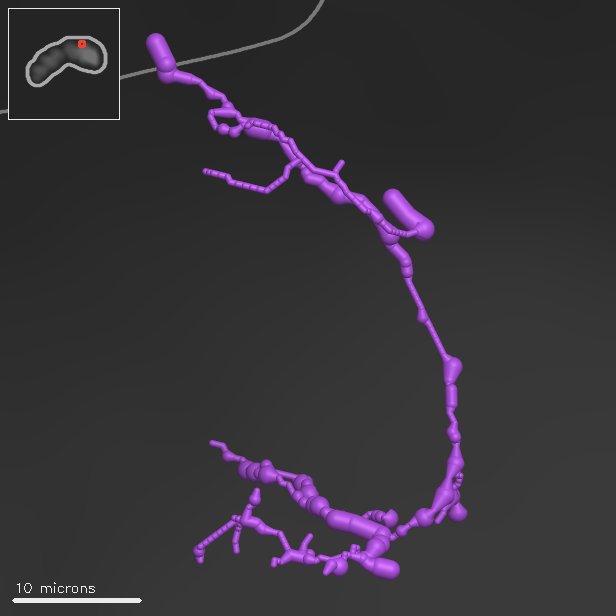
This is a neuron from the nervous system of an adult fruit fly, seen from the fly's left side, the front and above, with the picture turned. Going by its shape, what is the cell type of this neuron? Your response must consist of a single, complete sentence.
The neuron is of cell type BM_Taste.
